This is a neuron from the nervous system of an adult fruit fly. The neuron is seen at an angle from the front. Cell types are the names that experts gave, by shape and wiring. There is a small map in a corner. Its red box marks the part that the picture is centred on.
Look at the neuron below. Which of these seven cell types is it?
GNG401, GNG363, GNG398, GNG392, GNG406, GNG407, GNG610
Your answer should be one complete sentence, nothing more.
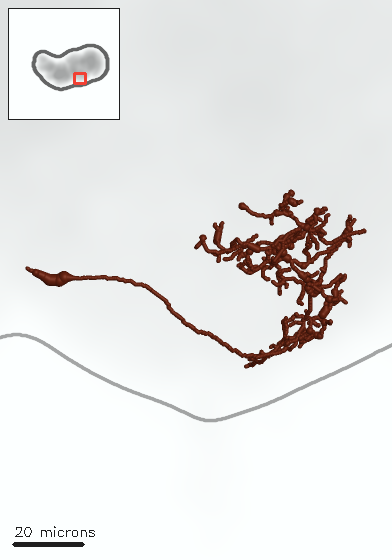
What this neuron is, by cell type, is GNG398.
